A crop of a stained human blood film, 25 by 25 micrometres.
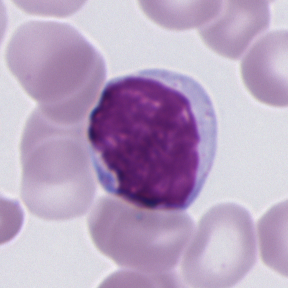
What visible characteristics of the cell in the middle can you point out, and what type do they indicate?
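Look first at the nucleus: it is about 12 by 9 micrometres, with a small notch in its lower left edge. Its chromatin is dark purple and coarsely clumped. Around it the cytoplasm is pale blue, and you can see that its rim is widest on the right side of the cell. What we have here is a large granular lymphocyte.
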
